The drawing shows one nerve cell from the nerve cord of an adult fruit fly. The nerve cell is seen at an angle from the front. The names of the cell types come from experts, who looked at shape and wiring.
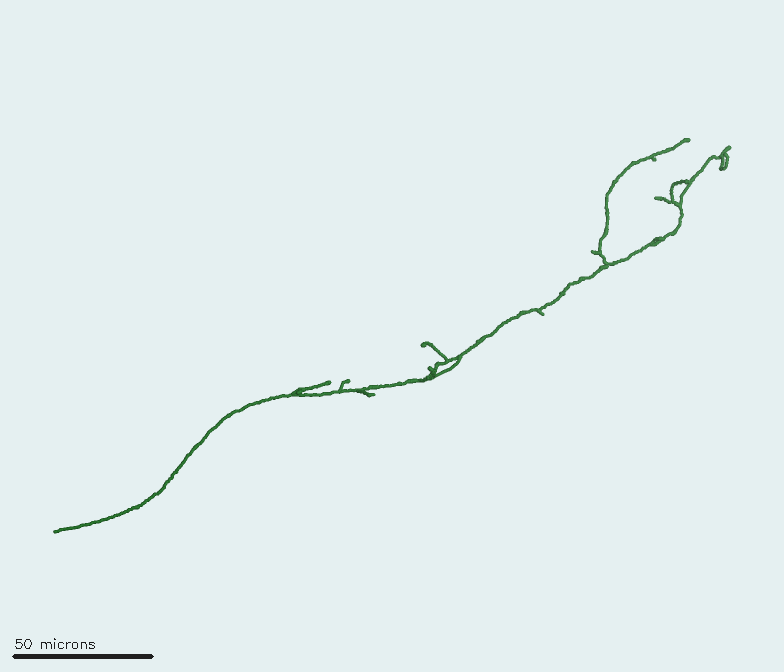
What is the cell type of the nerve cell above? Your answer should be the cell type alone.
IN16B107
